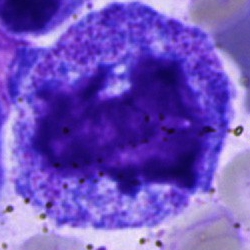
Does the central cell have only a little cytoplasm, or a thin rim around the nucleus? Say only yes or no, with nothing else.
No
